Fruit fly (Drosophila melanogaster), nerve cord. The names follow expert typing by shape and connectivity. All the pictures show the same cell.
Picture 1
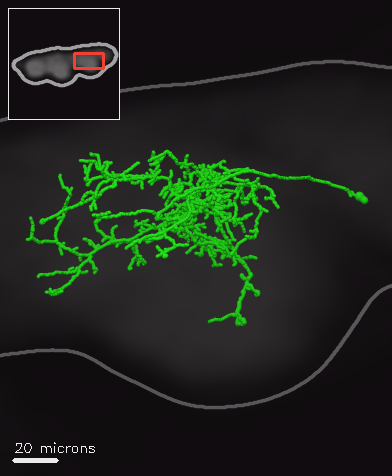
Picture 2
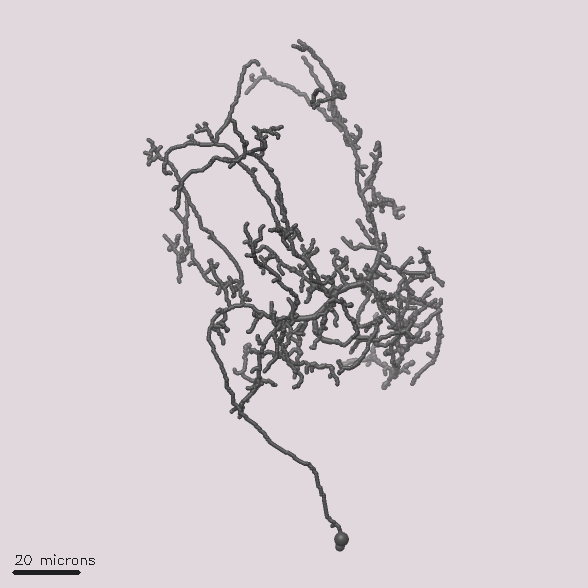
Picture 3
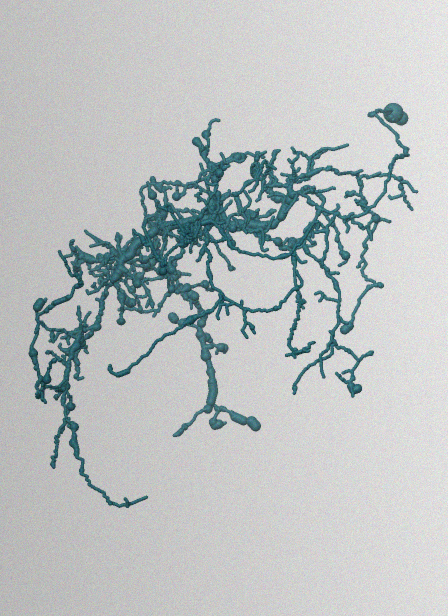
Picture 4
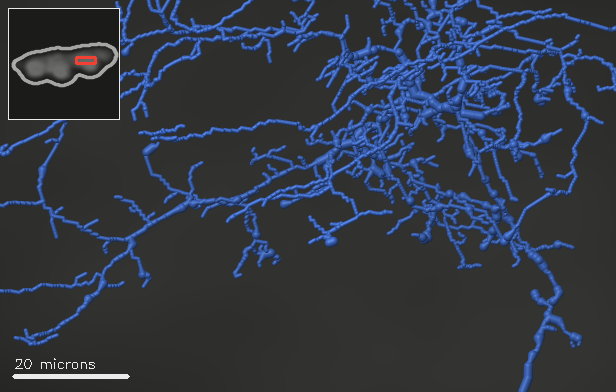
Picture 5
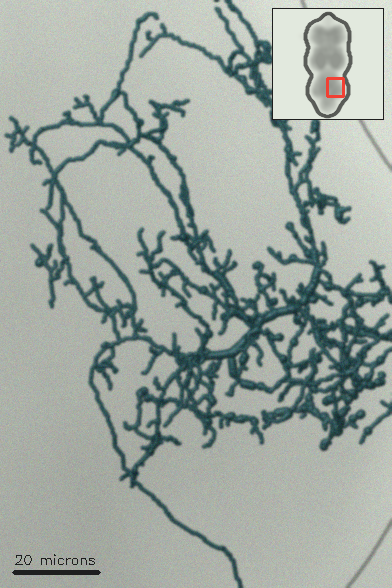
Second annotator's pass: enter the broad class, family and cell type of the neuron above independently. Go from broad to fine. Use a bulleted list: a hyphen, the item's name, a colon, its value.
- broad class: nerve-cord intrinsic neuron
- family: hemilineage 03A
- cell type: IN03A037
